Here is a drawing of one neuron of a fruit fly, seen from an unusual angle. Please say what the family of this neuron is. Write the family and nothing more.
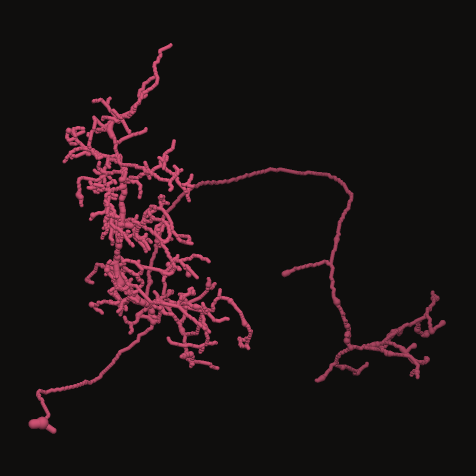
hemilineage 06B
